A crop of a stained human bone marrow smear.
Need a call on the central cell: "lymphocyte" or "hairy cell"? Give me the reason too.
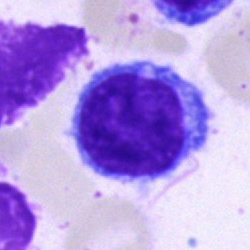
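That's a lymphocyte.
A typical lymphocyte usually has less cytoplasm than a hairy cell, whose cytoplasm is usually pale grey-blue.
Here the cytoplasm is only a deep blue rim, a little wider on the right side than on the left. The nucleus sits slightly off-centre to the left, and its chromatin is dark purple, fairly dense and slightly blotchy in its clumping. The outline is round overall, with a slightly uneven, finely scalloped edge.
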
